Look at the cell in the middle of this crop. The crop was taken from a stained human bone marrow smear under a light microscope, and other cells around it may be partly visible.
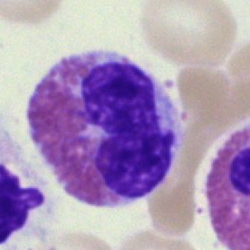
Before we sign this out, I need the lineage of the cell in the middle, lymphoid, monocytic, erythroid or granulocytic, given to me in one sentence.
The lineage to which the central cell belongs is the granulocytic lineage.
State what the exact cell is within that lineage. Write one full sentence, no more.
Framed in the middle of the crop is an eosinophil.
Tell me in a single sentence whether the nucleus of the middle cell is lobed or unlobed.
The nucleus is segmented, with two or more lobes present.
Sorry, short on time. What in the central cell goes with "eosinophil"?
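It's an eosinophil, and the chromatin fits well: dark purple and densely clumped.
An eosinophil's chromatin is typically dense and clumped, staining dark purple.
The cytoplasm is packed with coarse pinkish-red granules.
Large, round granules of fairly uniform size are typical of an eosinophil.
The nucleus sits toward the right, with a broad stretch of abundant cytoplasm off to its left.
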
